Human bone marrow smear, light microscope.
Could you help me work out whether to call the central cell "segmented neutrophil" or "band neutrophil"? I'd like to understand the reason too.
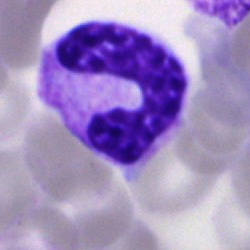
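Band neutrophil. Nucleus: one thick curved band, bent into a C opening to the left.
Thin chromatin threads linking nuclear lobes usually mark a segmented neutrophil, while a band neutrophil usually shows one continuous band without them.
Chromatin dark purple and coarsely clumped, with small paler gaps between clumps. Cytoplasm pale lilac and faintly, finely speckled, filling the hollow of the curve on the left.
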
